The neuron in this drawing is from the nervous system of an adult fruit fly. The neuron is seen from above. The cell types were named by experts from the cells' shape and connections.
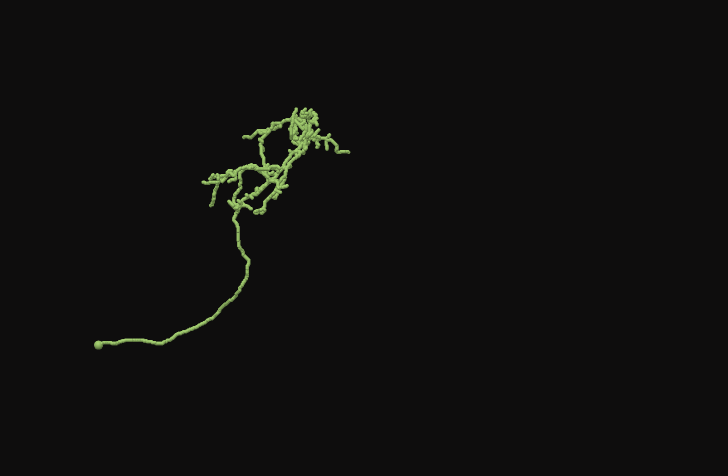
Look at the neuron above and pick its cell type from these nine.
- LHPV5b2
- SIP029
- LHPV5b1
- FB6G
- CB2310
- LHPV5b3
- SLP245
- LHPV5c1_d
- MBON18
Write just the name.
CB2310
